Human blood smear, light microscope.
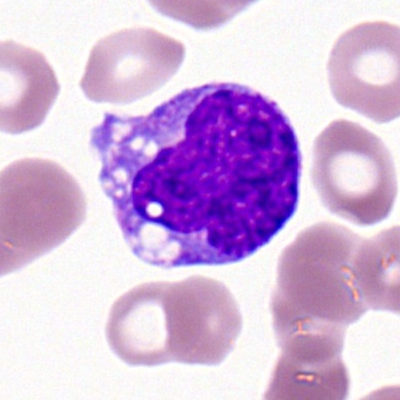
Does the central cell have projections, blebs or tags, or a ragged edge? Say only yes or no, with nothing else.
Yes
